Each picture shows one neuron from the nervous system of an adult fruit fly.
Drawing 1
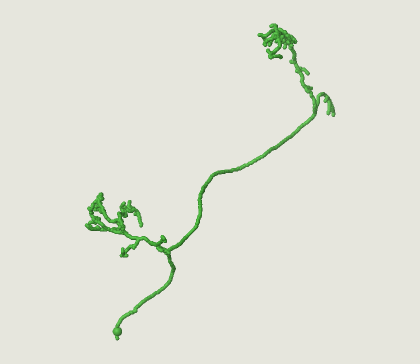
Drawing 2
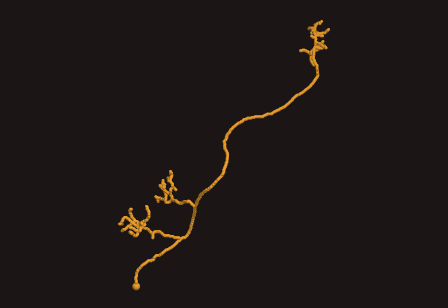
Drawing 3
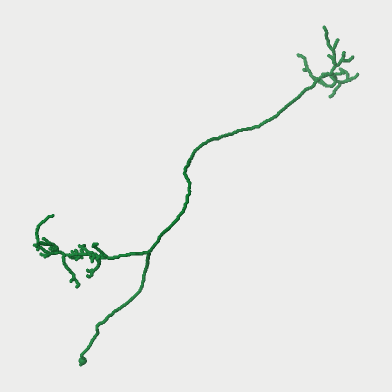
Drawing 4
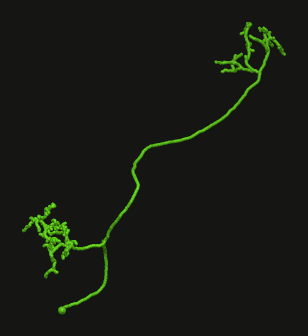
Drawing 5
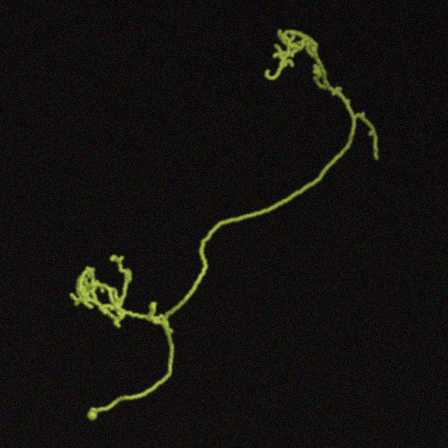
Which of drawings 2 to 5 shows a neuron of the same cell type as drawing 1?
Drawing 5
